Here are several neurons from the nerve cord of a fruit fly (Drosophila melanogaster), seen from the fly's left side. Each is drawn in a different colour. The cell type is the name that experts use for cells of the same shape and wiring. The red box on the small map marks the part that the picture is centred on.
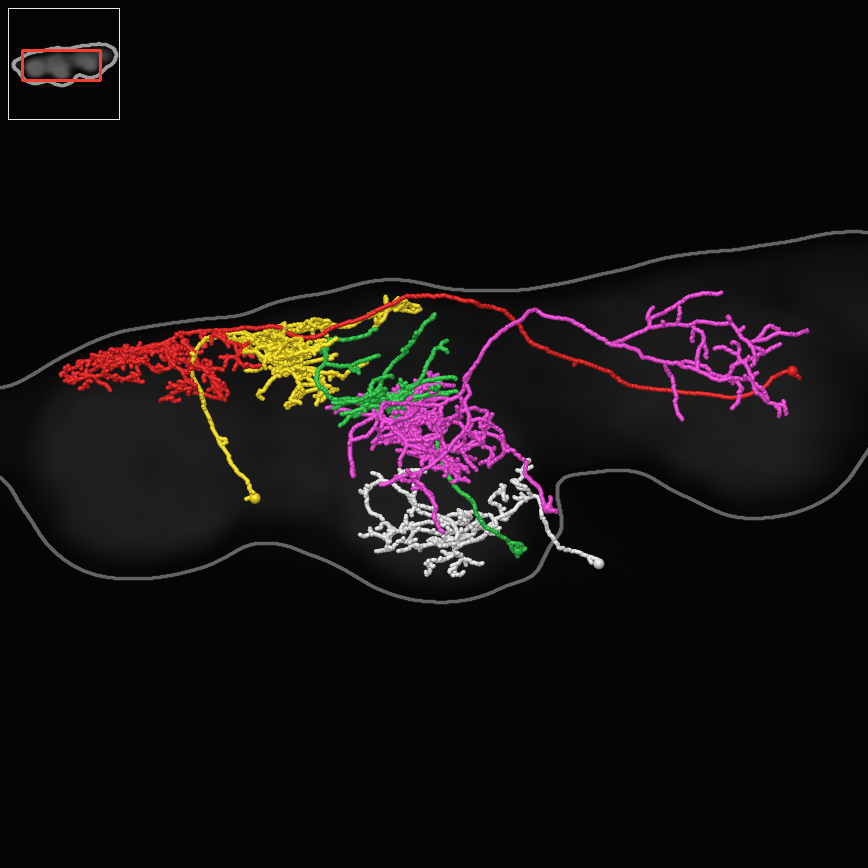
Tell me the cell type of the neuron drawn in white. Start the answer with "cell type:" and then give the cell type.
cell type: IN20A.22A063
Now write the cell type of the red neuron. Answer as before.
cell type: IN06B040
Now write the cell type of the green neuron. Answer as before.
cell type: IN06B047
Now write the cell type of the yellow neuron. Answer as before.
cell type: IN06A039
